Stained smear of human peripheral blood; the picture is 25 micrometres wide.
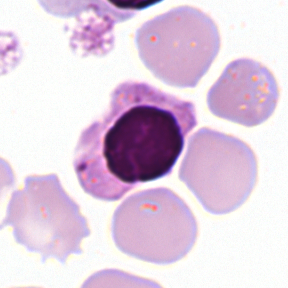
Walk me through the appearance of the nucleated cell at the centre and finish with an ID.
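Round nucleus, smooth edge, no indentation; about 7 by 6 micrometres; toward the right of the cell, filling about 50% of its area. Chromatin dense, dark purple across the whole nucleus. Cytoplasm pale lilac, not deep blue, forming a wider rim on the left of the nucleus than on the right. Cell about 1.5 times as wide as a red cell lying whole in view. Name: normoblast.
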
